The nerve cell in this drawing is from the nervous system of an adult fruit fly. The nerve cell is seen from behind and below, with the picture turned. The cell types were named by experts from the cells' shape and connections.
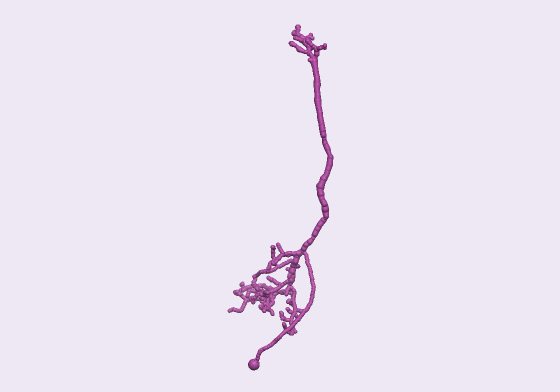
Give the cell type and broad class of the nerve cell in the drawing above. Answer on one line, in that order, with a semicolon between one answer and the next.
CB0758; central-brain intrinsic neuron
